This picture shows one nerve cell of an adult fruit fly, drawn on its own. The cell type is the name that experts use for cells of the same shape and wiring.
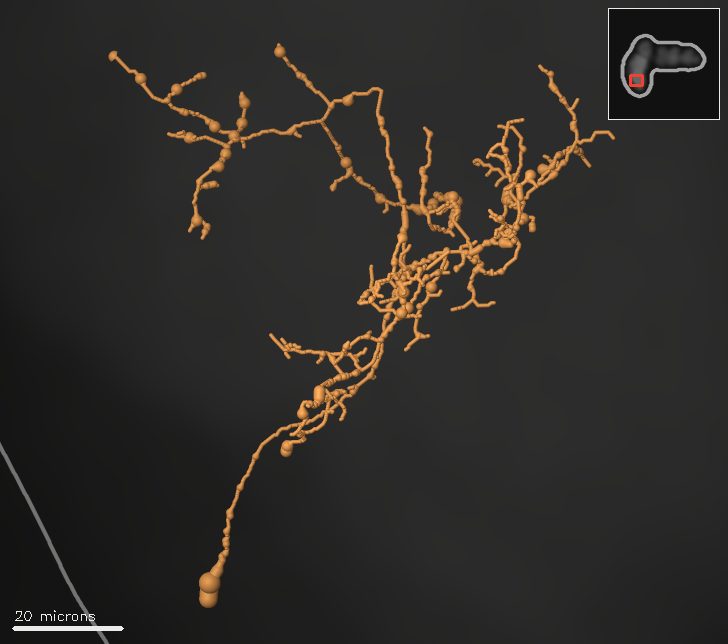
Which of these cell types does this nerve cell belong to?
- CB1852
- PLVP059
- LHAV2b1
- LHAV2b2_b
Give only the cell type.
PLVP059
